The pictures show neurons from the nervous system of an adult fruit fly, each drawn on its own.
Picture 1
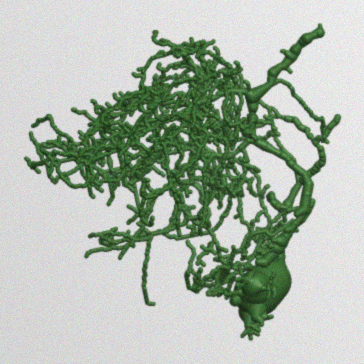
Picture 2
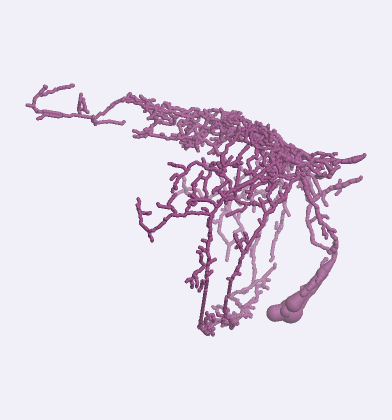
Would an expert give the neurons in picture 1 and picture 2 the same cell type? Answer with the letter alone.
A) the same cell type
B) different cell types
B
